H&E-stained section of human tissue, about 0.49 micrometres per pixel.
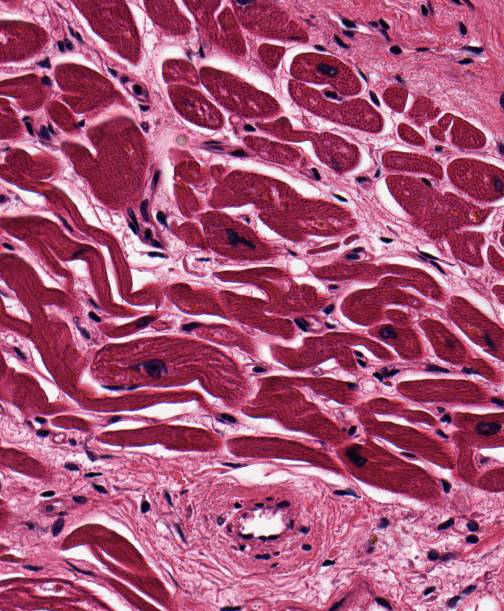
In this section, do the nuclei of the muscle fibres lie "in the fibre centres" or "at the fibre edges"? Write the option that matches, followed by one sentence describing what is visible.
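In the fibre centres. The muscle fibre nuclei lie centrally within the fibres.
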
